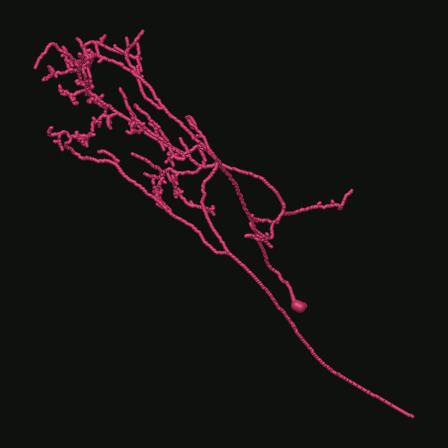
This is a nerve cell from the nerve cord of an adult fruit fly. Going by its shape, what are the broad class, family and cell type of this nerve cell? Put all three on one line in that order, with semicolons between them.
ascending neuron; hemilineage 07B; AN07B070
